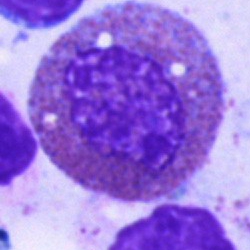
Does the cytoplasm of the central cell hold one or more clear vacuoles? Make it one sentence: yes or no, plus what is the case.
Yes, its cytoplasm contains at least one clear vacuole.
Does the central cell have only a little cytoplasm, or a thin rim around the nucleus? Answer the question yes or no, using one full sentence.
No, around the nucleus lies a wide area of cytoplasm.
